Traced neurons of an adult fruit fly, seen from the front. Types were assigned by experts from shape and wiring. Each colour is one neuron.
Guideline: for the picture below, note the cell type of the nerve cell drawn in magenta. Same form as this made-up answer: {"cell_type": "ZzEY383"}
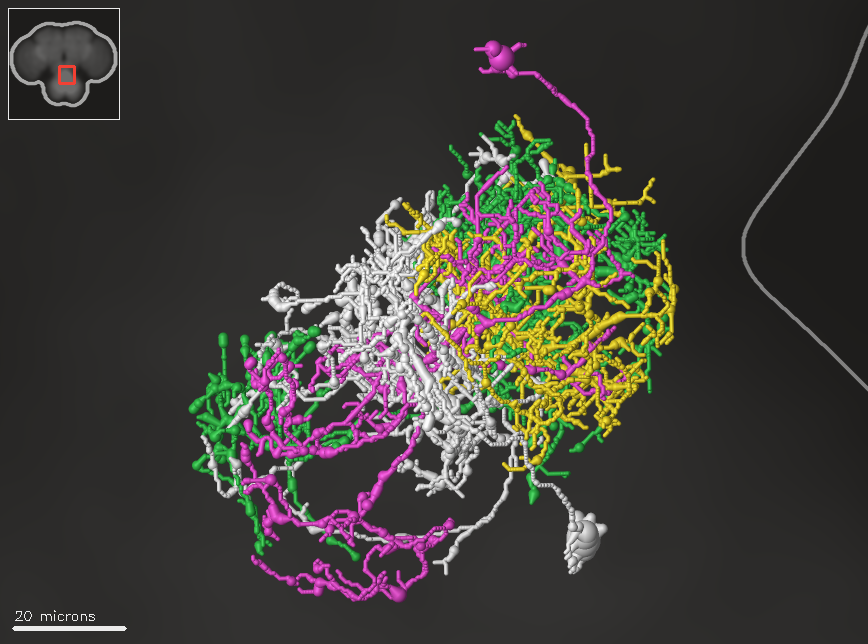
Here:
{"cell_type": "INXXX396"}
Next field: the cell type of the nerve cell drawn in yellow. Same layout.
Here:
{"cell_type": "INXXX357"}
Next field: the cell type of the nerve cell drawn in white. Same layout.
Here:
{"cell_type": "IN00A027"}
